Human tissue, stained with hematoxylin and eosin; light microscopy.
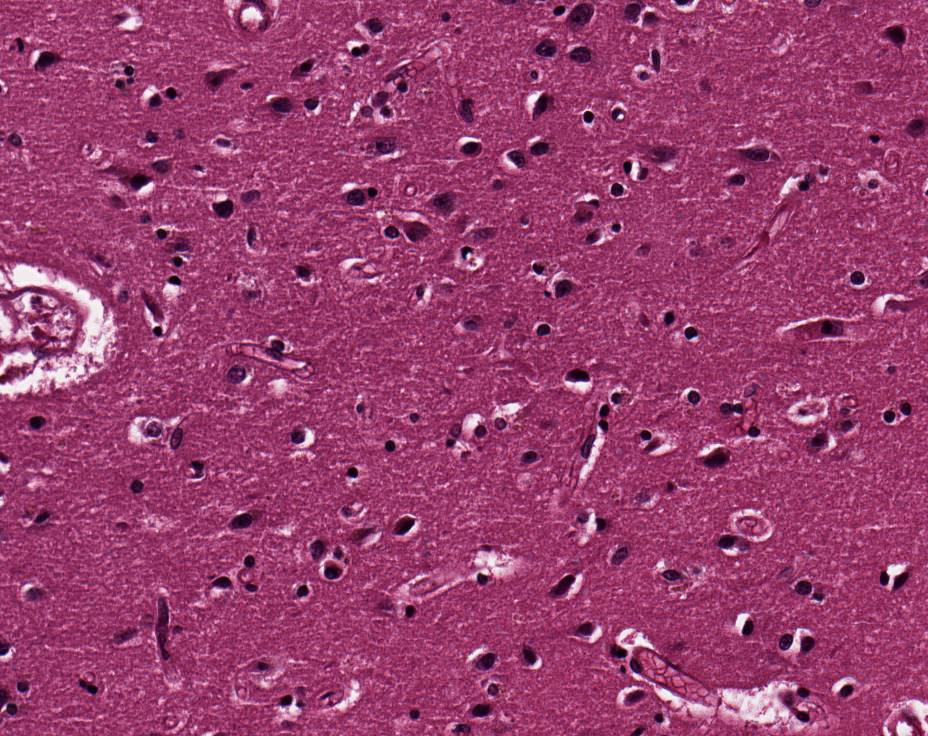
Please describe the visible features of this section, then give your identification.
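Background: finely fibrillary pink neuropil, even across the whole field. Small round dark nuclei scattered singly, fairly evenly. Thin-walled capillaries with elongated nuclei run in varied directions through the neuropil, including near the centre and upper right. No epithelium, glands or fat cells anywhere in the field. Section: cerebral cortex.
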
